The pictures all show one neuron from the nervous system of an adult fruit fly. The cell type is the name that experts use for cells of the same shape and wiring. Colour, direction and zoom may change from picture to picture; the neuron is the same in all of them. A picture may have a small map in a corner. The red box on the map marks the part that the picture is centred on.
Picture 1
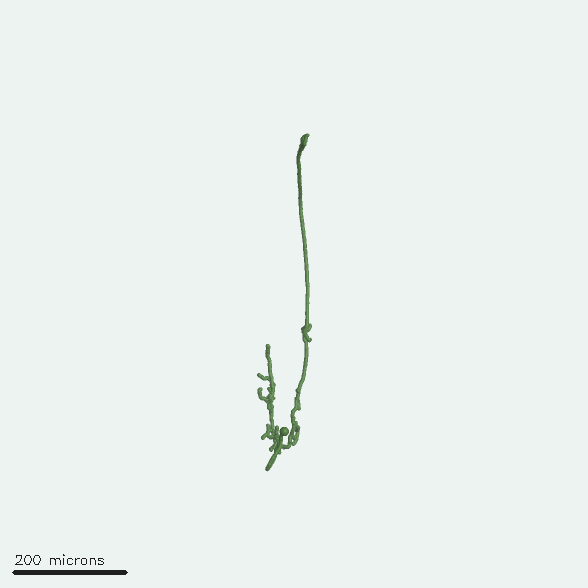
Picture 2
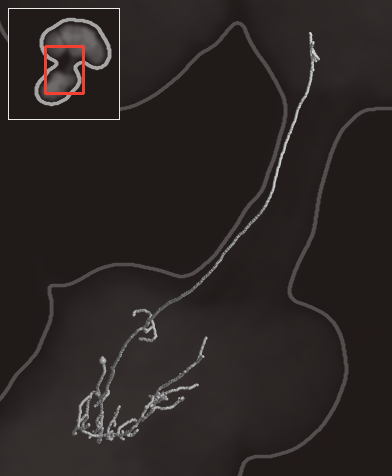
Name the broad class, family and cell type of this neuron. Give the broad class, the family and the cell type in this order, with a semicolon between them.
ascending neuron; hemilineage 19B; AN19B104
